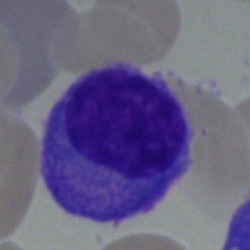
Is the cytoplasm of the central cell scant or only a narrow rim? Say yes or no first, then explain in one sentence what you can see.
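No. The cytoplasm forms a broad crescent along the lower left side of the cell.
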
